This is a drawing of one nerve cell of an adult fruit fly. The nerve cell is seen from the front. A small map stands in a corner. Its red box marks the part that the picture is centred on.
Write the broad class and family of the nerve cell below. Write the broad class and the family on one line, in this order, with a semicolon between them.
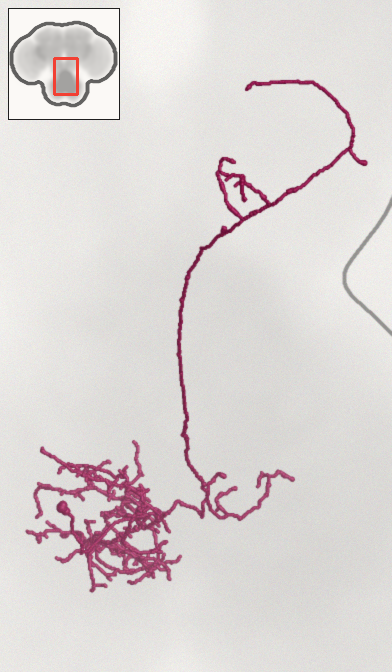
ascending neuron; hemilineage 08B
